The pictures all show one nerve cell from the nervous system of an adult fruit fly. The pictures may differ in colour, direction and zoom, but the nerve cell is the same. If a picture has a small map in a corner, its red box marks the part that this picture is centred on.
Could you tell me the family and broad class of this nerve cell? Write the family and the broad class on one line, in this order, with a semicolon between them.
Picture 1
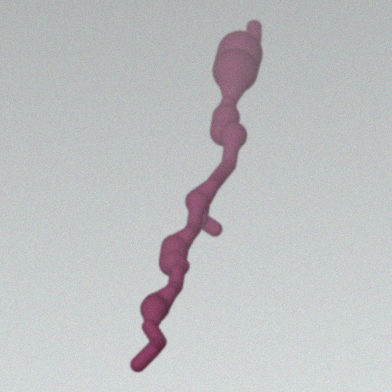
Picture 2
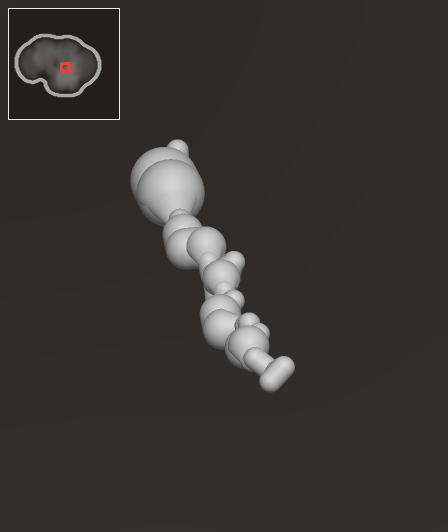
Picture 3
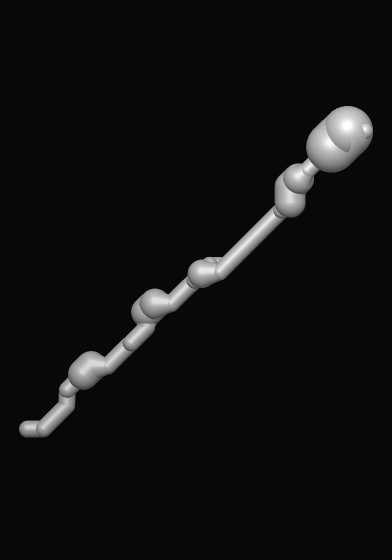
class mechanosensory; sensory neuron entering the brain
